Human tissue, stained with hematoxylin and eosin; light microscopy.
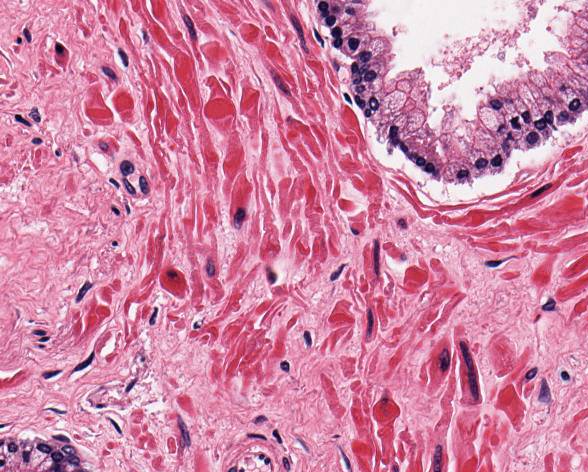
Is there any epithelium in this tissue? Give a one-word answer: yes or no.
Yes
